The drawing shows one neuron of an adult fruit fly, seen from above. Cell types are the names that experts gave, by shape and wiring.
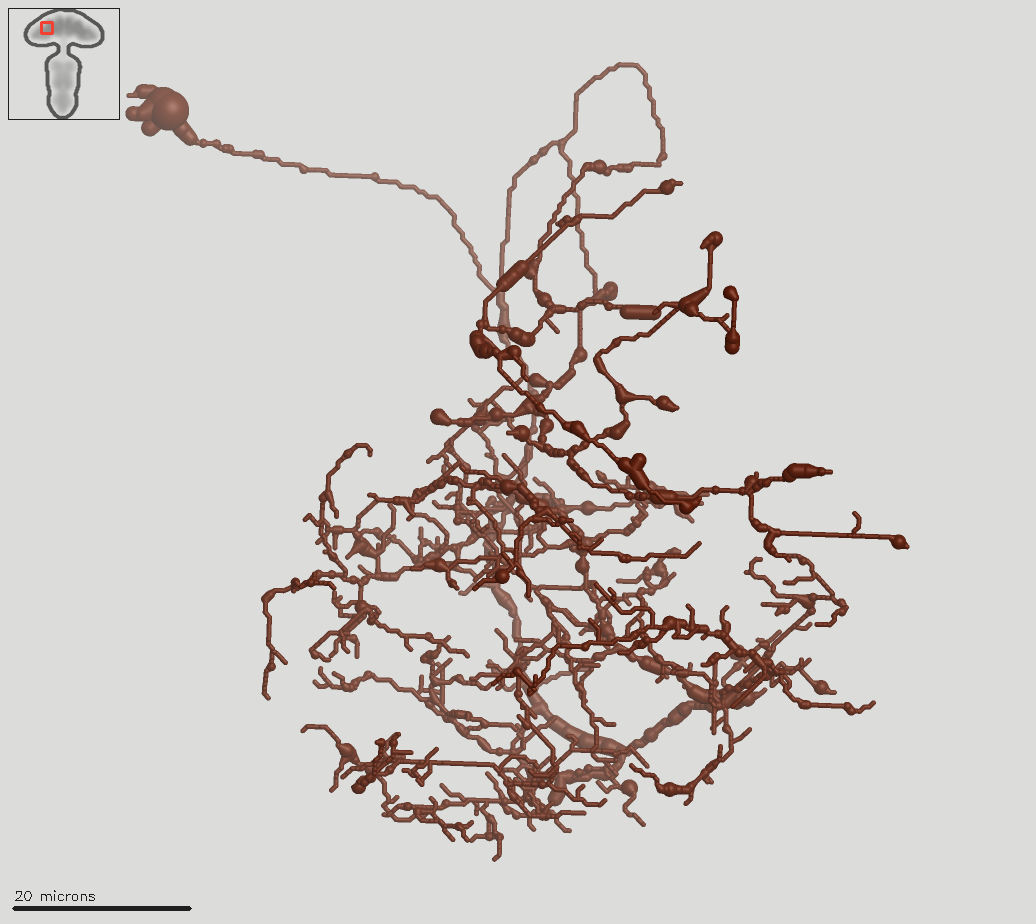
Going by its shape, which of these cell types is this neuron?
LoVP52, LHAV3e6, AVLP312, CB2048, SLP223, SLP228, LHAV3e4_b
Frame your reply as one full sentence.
This neuron counts as a member of the cell type LHAV3e4_b.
